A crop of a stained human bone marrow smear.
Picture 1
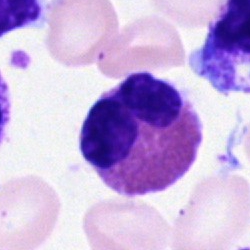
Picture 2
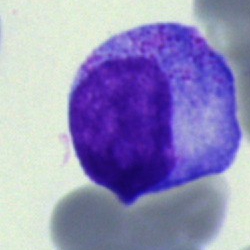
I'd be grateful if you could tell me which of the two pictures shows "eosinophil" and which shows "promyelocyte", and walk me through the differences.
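An eosinophil appears in picture 1 and a promyelocyte in picture 2. The eosinophil has a round, smooth outline, whereas the outline of the promyelocyte comes to a small point at the bottom where its nucleus bulges.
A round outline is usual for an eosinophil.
In the eosinophil the chromatin is dark purple and dense, and no nucleoli are visible.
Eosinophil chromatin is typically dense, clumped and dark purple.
Both nuclei lie off-centre: in the upper left part of the eosinophil, and towards the left side of the promyelocyte.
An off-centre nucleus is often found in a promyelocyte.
The nucleus of the promyelocyte fills roughly half or more of the cell area.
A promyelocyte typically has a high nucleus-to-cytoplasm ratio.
Its cytoplasm is blue-violet, with a paler area on the right beside the nucleus. Grey, out-of-focus rounded shapes lie below the promyelocyte and at its upper right.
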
